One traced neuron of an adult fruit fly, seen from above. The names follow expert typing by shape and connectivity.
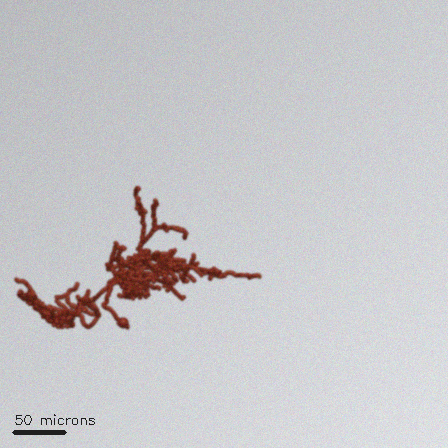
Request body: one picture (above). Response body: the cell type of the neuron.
LoVC15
